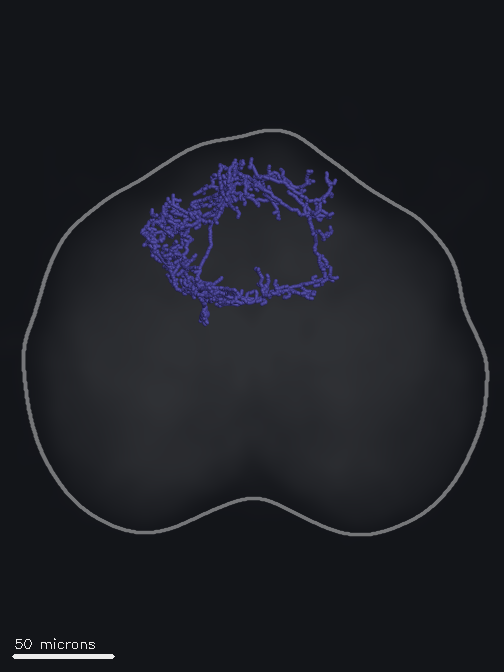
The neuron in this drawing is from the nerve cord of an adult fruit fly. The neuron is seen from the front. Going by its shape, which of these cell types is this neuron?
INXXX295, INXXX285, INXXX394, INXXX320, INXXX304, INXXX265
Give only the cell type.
INXXX265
